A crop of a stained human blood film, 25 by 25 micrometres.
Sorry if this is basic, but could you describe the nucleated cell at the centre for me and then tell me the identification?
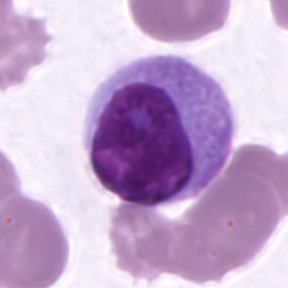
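Look first at the nucleus: a single rounded mass without lobes, about 11 by 9 micrometres, lying toward the lower left of the cell. Its chromatin is dark purple and coarsely clumped. Around it the cytoplasm is a pale bluish-violet, forming its widest rim on the upper right side of the nucleus. The whole cell is about 13 micrometres across, and the nucleus fills about 50% of its area. This is a plasma cell.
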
